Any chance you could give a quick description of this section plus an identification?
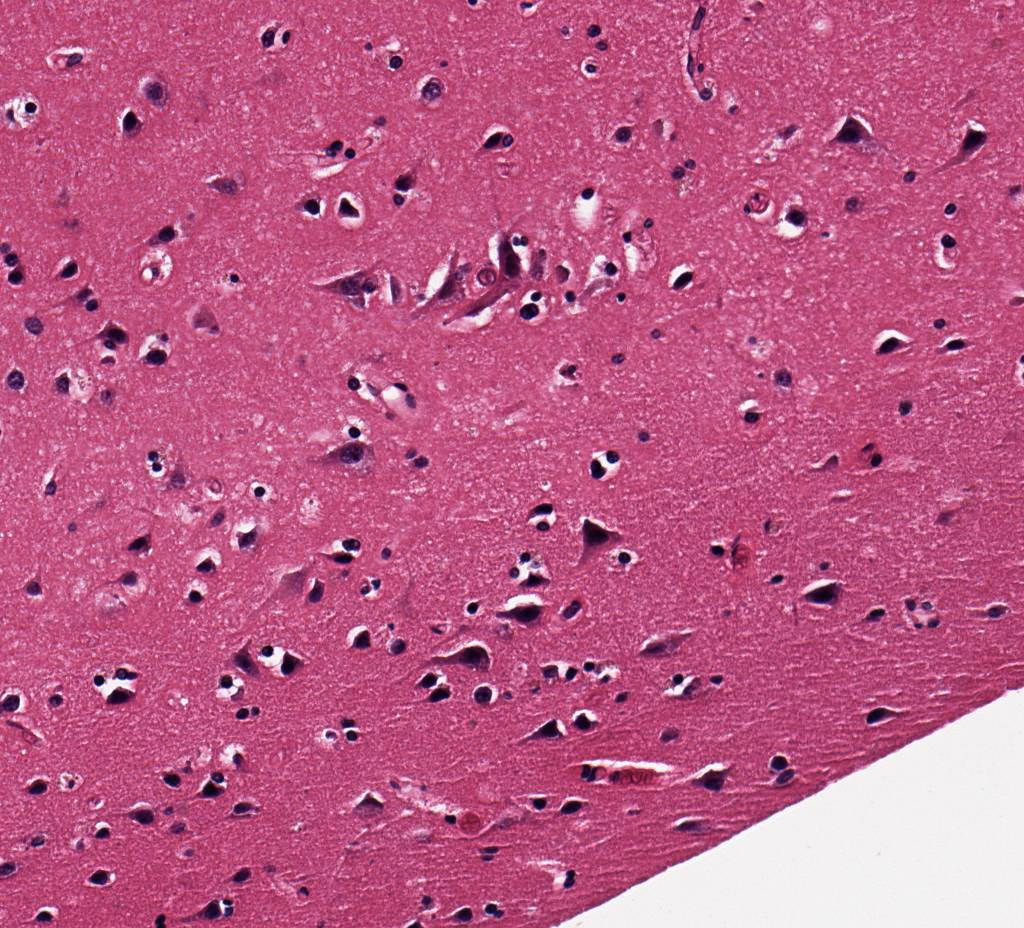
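A finely granular pink fibrillary background fills the field, with cells scattered singly throughout and no organised units. Many cell bodies sit within clear empty halos from shrinkage. No epithelium, glands or fat cells are present. This is cerebral cortex.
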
